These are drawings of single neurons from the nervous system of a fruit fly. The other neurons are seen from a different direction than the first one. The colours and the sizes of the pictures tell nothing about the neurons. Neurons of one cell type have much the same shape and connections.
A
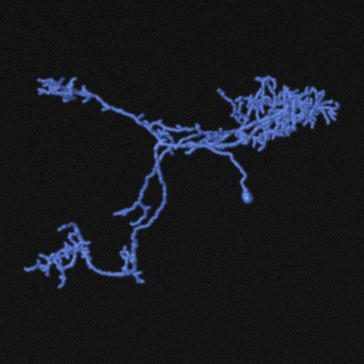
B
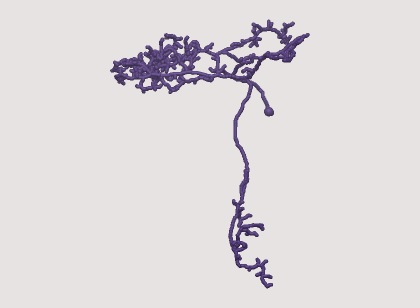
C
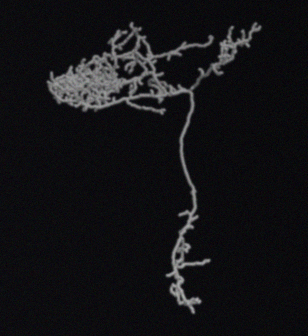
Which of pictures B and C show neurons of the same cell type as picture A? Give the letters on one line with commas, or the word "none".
B, C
